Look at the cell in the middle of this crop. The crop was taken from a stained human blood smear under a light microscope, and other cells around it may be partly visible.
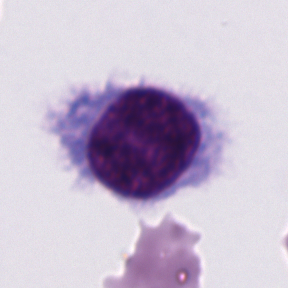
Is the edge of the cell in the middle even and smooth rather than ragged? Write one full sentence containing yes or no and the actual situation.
No, projections, blebs or tags, or a frayed edge, break the outline of this cell.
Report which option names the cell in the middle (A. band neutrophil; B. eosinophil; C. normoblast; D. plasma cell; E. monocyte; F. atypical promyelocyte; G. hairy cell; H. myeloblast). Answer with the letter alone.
G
